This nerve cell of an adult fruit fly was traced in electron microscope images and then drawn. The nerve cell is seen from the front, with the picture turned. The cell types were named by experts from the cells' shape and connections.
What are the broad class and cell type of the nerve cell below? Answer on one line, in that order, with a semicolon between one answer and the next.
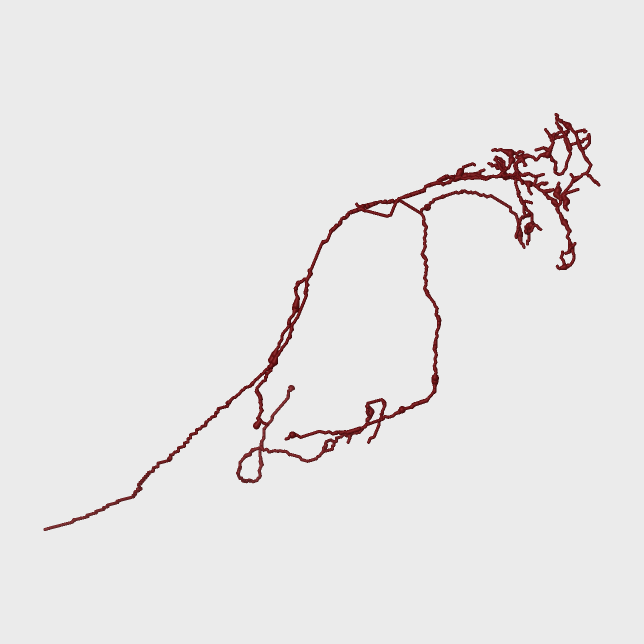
sensory neuron entering the nerve cord; SNxx20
